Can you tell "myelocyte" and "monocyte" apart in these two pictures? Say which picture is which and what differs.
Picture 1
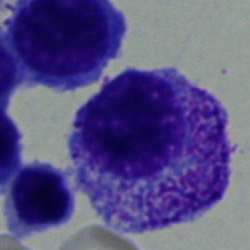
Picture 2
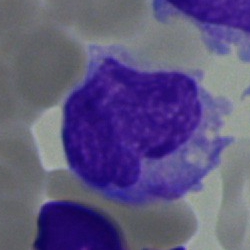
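Of the two, picture 1 is the myelocyte and picture 2 the monocyte. The myelocyte nucleus stains a dense dark purple and lies off-centre toward the upper left. In the monocyte the chromatin is finely textured and fairly evenly spread, without coarse dark clumps. The monocyte nucleus is irregular, with a notch cut into its lower right side.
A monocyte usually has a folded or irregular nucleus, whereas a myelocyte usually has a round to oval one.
Cytoplasm is abundant in the myelocyte, forming a wide zone below and to the right of the nucleus. In the monocyte the nucleus fills most of the cell and leaves a moderate rim of cytoplasm. Many purple granules fill the myelocyte cytoplasm, which is pale blue between them. No distinct granules are seen in the monocyte. The myelocyte outline is roughly round with a slightly irregular edge. The monocyte border is ragged on the right side, with small irregular projections. Pale unstained-looking red cells press against the monocyte on its left side and below.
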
